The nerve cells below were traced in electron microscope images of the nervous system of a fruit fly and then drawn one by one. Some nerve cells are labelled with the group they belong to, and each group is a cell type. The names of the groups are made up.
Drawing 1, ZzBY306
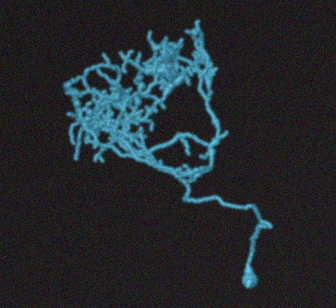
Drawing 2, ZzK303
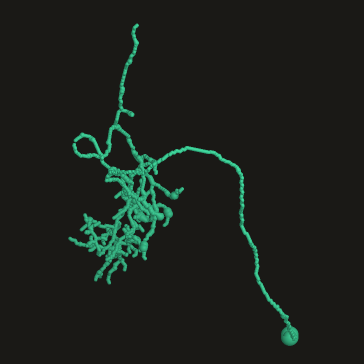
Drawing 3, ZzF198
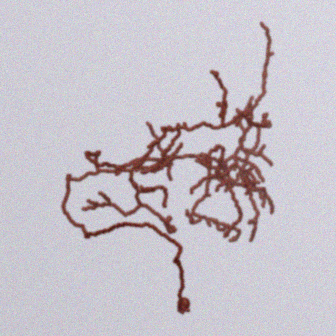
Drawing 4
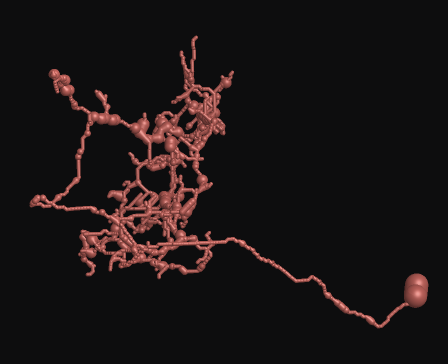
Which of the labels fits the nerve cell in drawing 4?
ZzBY306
